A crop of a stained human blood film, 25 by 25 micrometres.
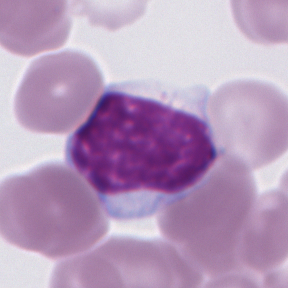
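Large granular lymphocyte in a stained peripheral blood smear. Look first at the pale blue cytoplasm: you will find no granules in it, and its edge is ragged with fine irregular projections, clearest at the upper right. The nucleus is a broad, somewhat angular oval, wider than it is tall.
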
